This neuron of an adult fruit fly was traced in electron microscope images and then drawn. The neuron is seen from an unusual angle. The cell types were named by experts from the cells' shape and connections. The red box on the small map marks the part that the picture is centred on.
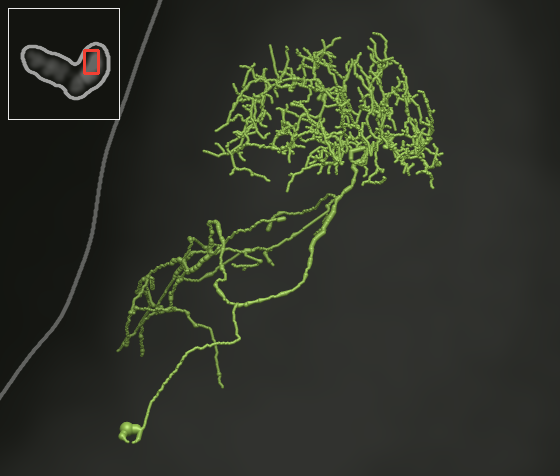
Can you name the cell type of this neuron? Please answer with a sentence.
The cell type is LT69.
